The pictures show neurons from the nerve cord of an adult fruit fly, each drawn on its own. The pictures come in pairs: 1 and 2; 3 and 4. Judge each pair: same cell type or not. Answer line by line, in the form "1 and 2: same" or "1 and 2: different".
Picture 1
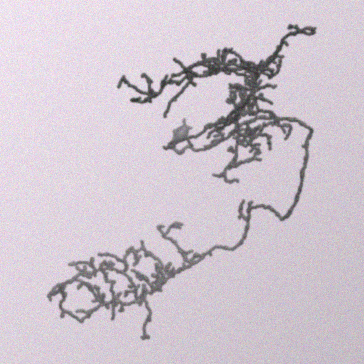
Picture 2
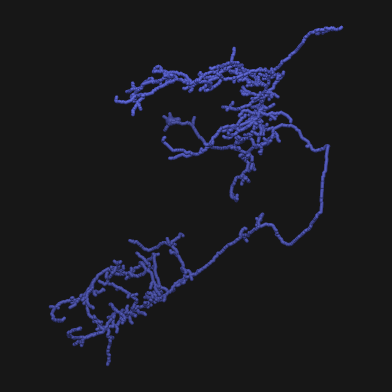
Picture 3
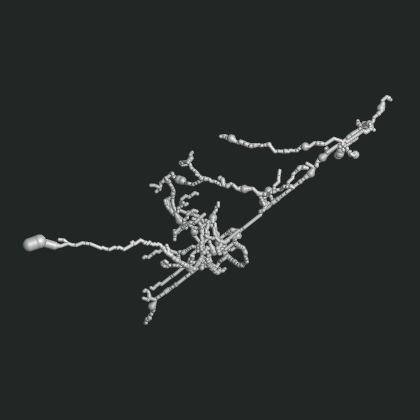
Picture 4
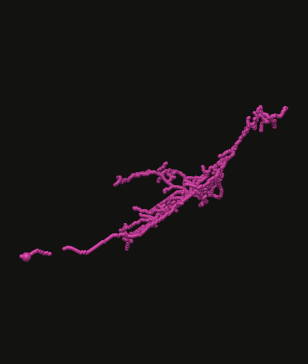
1 and 2: same
3 and 4: same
